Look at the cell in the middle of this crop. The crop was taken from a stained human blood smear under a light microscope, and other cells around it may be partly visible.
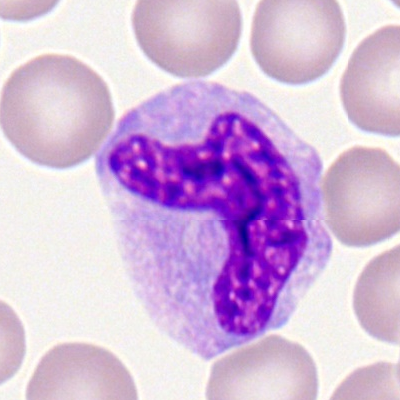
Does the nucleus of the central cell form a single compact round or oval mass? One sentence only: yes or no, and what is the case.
No, in this cell the nucleus is drawn out into a horseshoe, C, U or S shape without lobes.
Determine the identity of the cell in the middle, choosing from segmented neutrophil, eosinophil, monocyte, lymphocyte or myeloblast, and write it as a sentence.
The cell positioned in the middle of the field is a monocyte.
